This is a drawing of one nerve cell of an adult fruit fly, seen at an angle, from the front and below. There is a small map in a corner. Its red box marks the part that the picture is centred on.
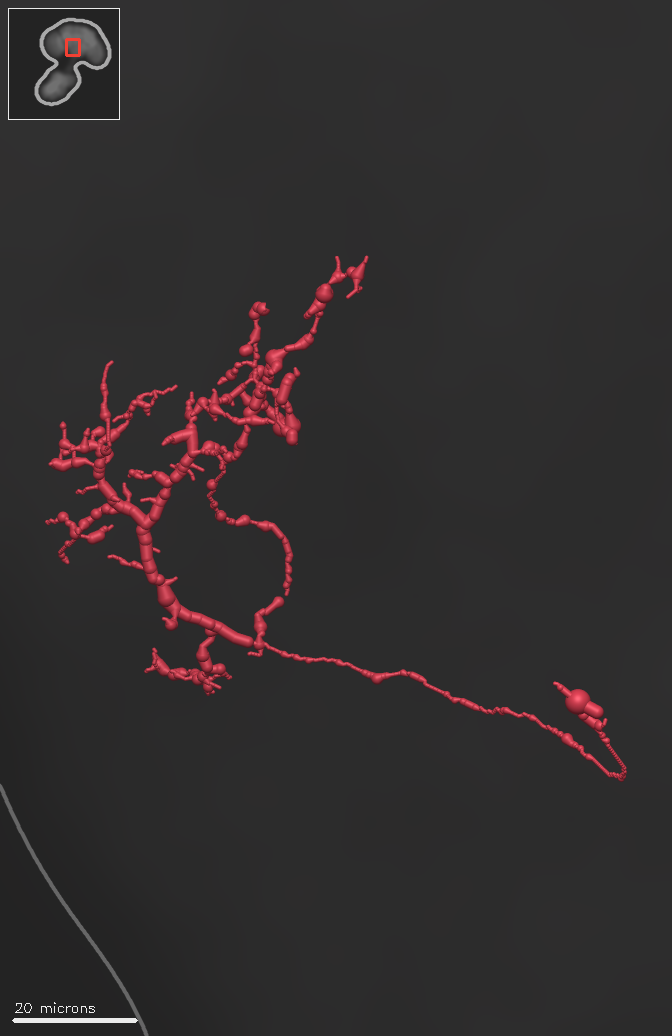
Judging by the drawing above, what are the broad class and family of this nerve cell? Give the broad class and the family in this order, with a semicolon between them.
central-brain intrinsic neuron; hemilineage MD3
